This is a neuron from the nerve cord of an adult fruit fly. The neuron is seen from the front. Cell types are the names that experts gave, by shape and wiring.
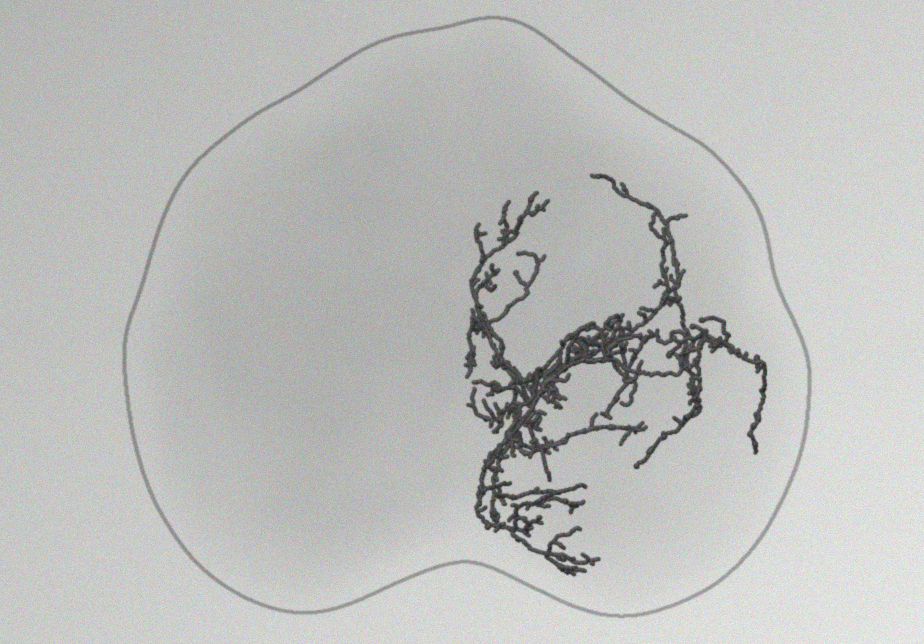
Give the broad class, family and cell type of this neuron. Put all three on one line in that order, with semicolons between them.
nerve-cord intrinsic neuron; hemilineage 03A; IN03A052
